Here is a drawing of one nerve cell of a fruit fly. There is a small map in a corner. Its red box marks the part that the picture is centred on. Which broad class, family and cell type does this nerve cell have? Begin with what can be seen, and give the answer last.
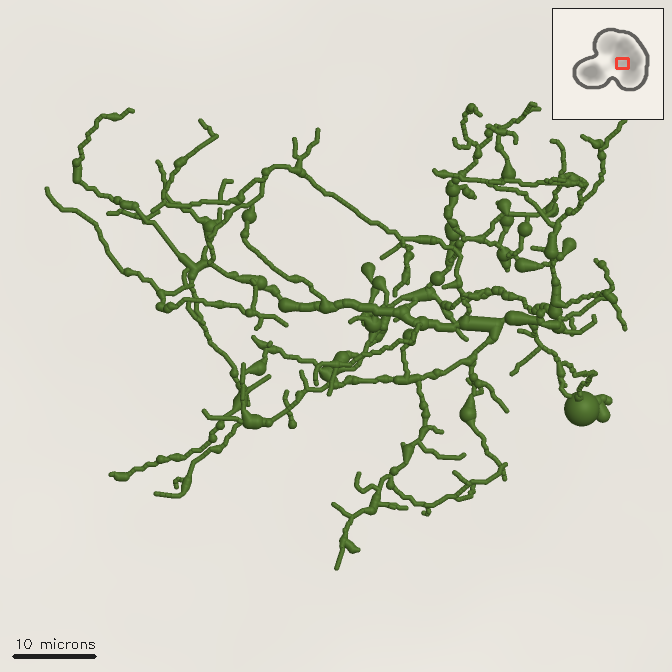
Its cell body lies on the right of the picture. From left to right in the picture it spans about 70 microns. The picture shows dozens of branch ends. It is a central-brain intrinsic neuron. Its family is hemilineage TRdl_b. The cell type is GNG279_a.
